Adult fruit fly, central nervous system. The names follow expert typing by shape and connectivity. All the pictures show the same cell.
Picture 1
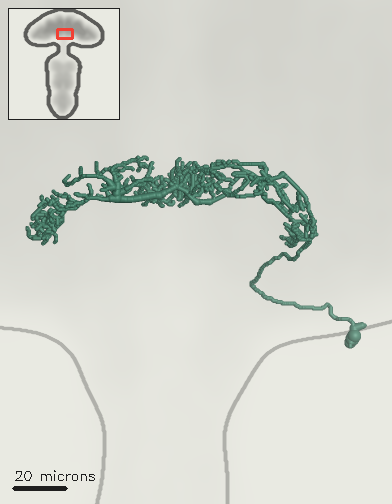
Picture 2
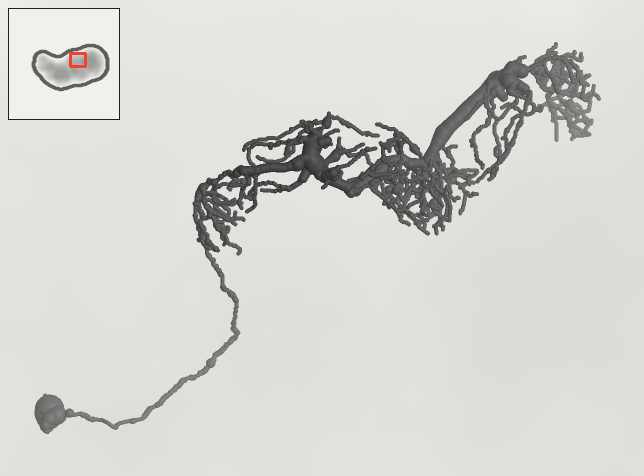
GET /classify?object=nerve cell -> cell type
Delta7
